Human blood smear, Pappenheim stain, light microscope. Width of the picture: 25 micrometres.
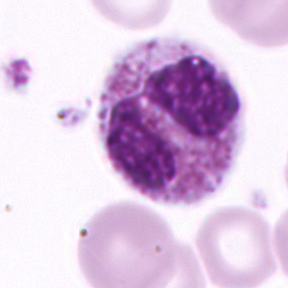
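Eosinophil in the centre of a stained blood smear. Look first at its smooth outline, round to slightly oval. The nucleus is split into two lobes, one at the upper right and one at the lower left, with a pale band of cytoplasm crossing diagonally between them. Notice that no nucleoli show in the nucleus.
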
